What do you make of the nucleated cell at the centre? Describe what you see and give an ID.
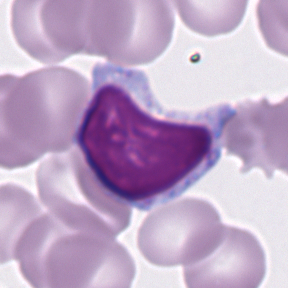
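Starting with the border: it is irregular, with angular, pointed cytoplasmic extensions at the upper left and at the right. Next, the nucleus is broad and irregular, shallowly indented along its upper edge, with no distinct nucleolus. Last, the cytoplasm is finely stippled, lacking coarse coloured granules. The cell is a typical lymphocyte.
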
